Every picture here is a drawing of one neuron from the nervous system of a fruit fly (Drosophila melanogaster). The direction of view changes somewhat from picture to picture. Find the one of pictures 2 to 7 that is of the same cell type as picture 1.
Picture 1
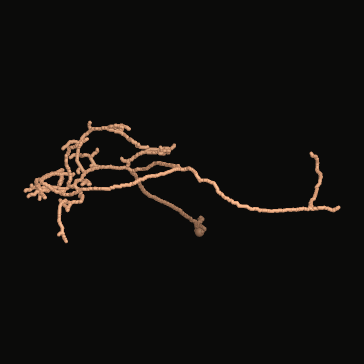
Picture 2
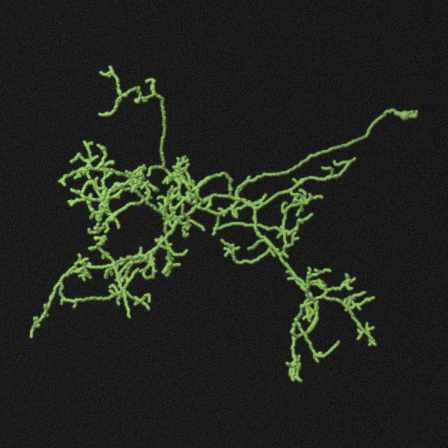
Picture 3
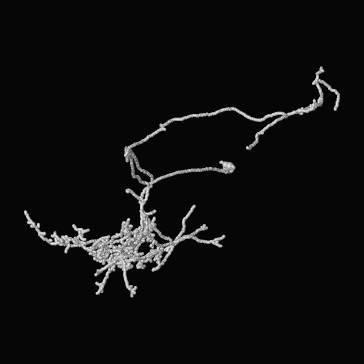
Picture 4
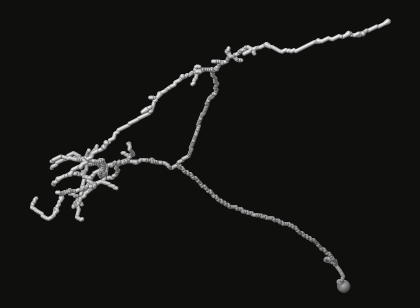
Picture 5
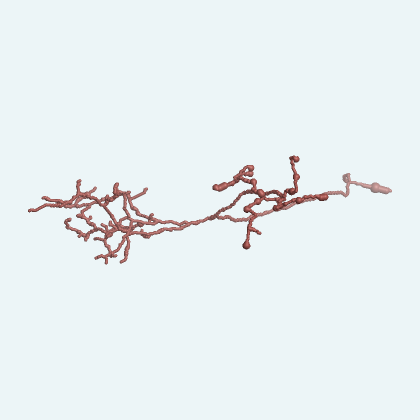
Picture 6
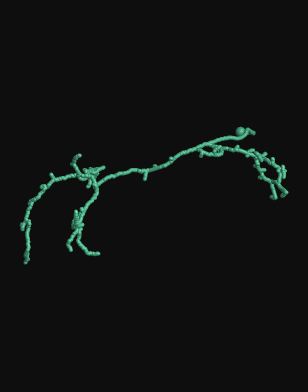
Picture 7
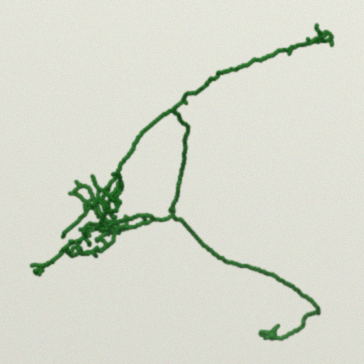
7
